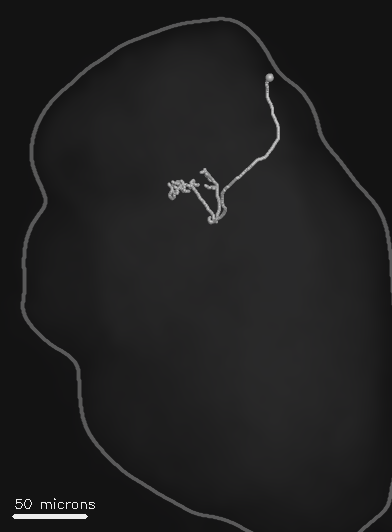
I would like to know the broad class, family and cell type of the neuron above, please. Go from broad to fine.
central-brain intrinsic neuron; class CX; vDeltaM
